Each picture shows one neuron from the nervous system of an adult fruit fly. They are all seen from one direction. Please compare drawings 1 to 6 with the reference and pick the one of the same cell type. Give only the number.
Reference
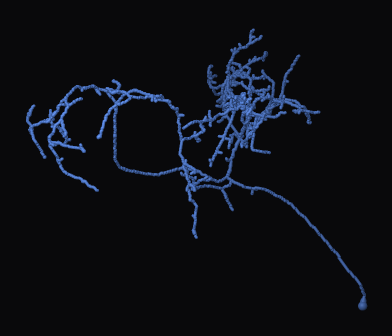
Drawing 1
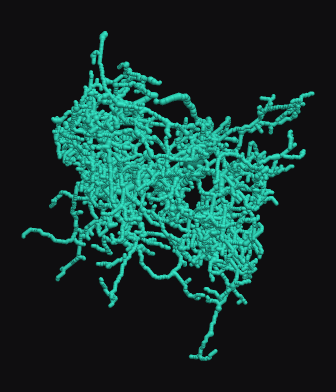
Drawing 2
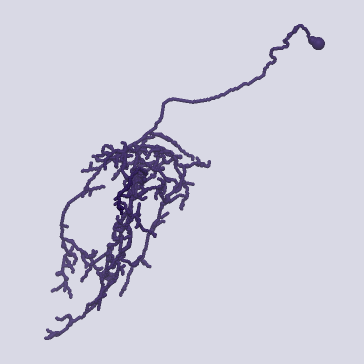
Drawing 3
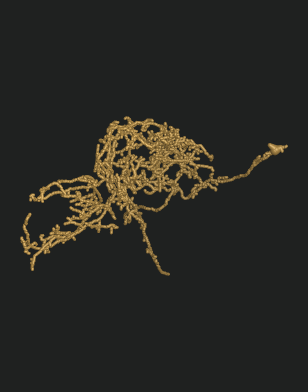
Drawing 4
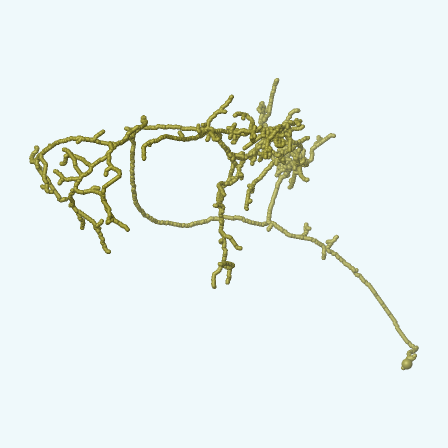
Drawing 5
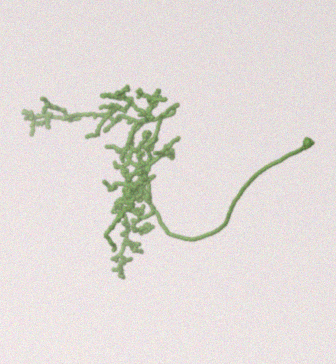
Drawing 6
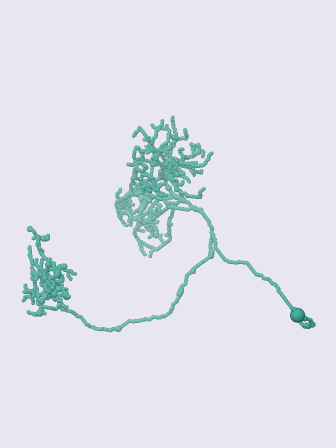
4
